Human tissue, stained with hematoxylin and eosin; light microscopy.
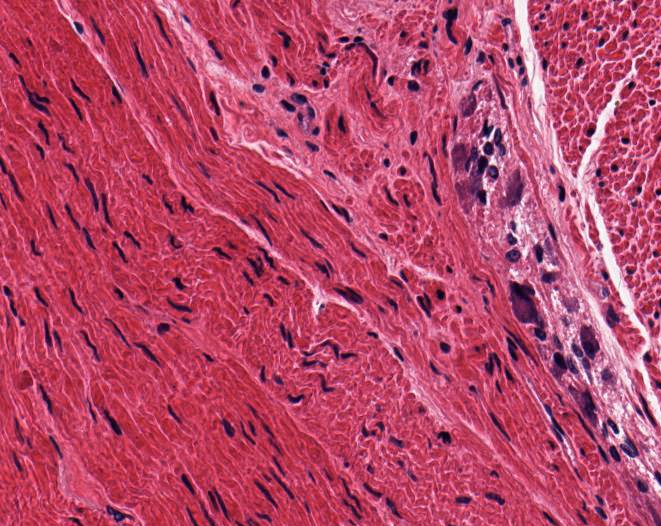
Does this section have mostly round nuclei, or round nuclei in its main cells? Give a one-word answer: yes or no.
No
